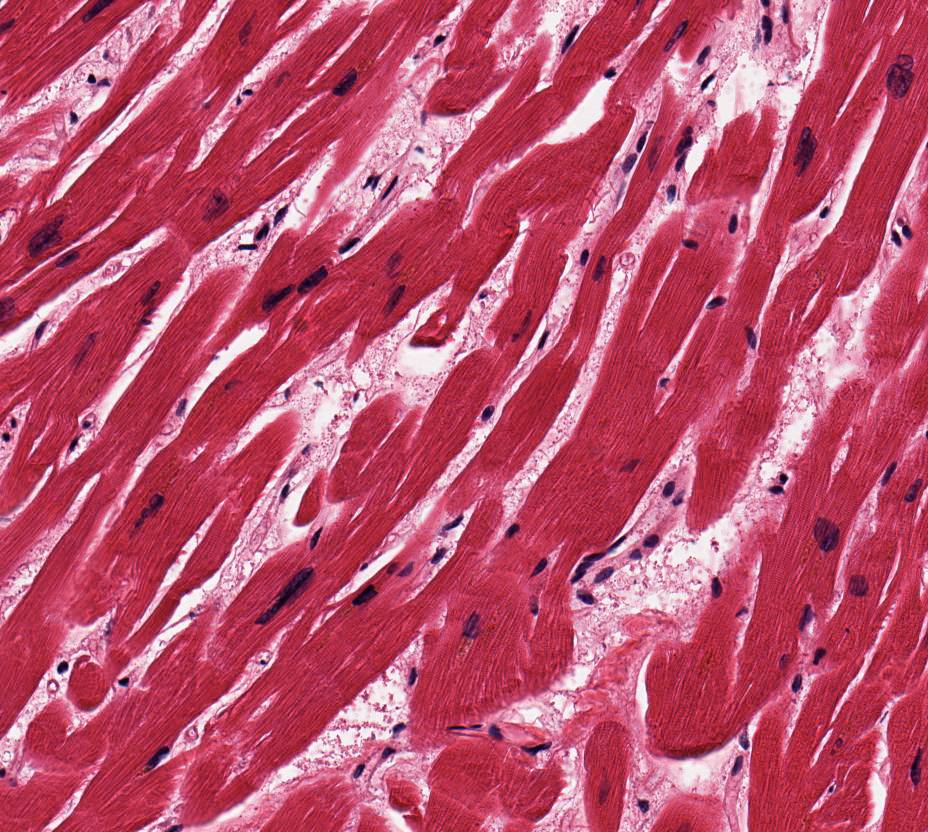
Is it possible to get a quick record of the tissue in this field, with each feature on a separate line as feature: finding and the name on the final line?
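Extent: muscle fibres fill the field
Orientation: parallel, running diagonally from lower left to upper right
Branching: fibres branch and join one another, not separate unbranched cylinders
Muscle cell nuclei: central within the fibres, not at their edges
Interstitium: pale, with scattered small dark elongated nuclei
Name: left ventricle of the heart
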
